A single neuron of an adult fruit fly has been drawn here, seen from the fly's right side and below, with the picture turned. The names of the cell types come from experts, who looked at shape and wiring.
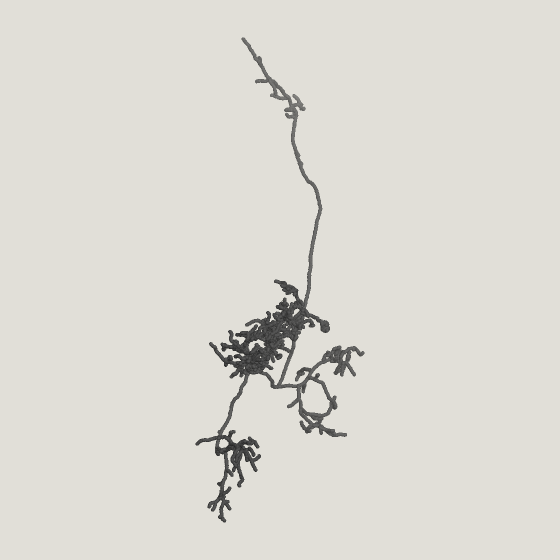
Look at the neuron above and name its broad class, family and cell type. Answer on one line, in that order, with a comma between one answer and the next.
ascending neuron, hemilineage 07B, AN07B005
